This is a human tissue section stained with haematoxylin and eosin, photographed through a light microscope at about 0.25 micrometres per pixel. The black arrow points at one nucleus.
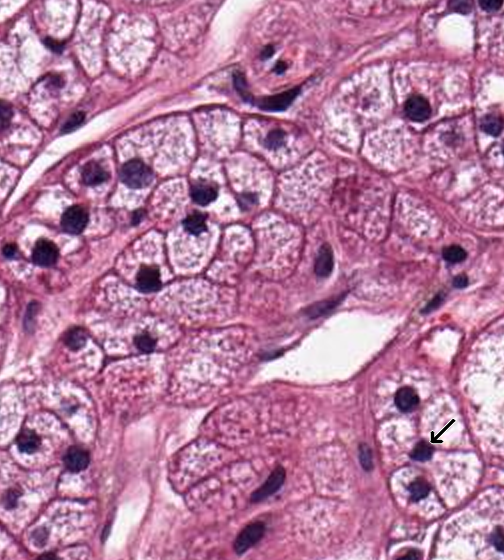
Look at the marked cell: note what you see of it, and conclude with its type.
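The nucleus is round to slightly irregular, dark and dense, with no internal detail visible. The nucleus lies at the edge of the cell, against its border, not in its centre. The cytoplasm is pale and foamy, made of clear spaces crossed by fine pink strands. The cell has a thin, sharp pink outline and lies within a packed group of pale, foamy cells. It is an adrenal cortical cell.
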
